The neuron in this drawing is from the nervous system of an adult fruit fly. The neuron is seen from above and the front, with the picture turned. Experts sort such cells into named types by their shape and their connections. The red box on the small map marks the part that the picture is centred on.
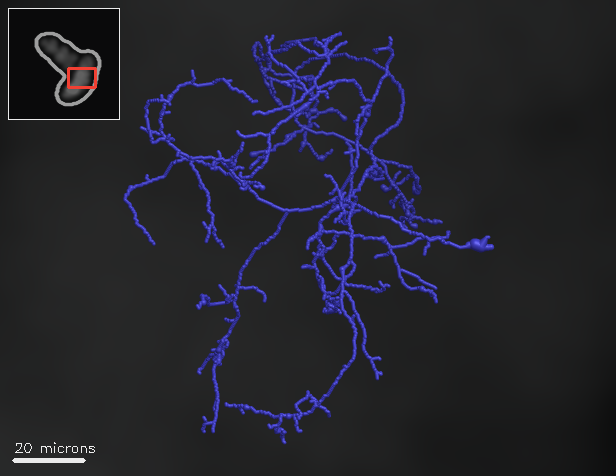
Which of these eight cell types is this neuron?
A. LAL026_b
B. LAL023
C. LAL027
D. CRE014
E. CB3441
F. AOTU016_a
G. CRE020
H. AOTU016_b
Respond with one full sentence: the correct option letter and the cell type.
The neuron is identified as CB3441, the cell type in option E.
